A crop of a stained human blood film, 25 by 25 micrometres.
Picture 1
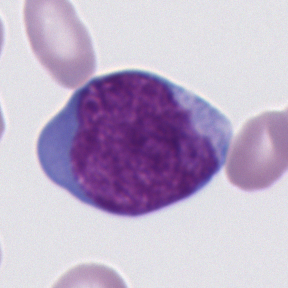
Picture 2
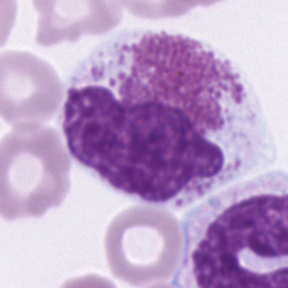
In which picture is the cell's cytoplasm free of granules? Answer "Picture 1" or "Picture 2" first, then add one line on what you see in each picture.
Picture 1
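Picture 1: No granules are visible in the cytoplasm.
Picture 2: The granules are most crowded in the upper part of the cell, above the nucleus.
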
